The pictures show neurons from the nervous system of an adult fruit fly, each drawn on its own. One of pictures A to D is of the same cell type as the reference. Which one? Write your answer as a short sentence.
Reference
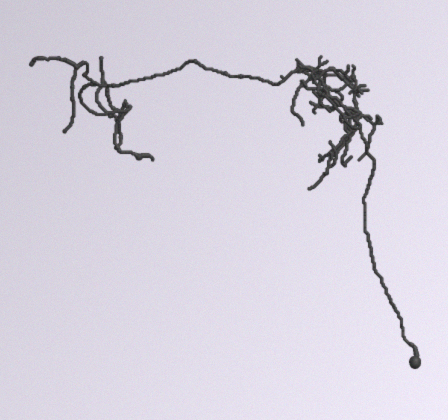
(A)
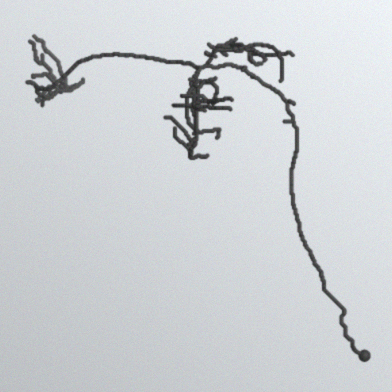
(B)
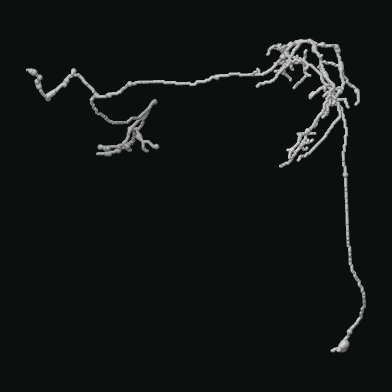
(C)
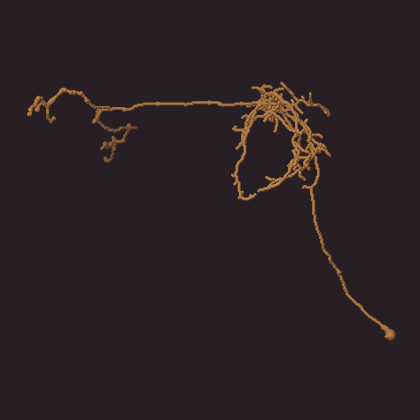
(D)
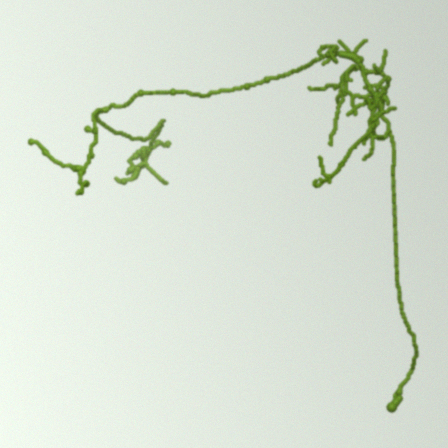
Picture B is of the same cell type.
